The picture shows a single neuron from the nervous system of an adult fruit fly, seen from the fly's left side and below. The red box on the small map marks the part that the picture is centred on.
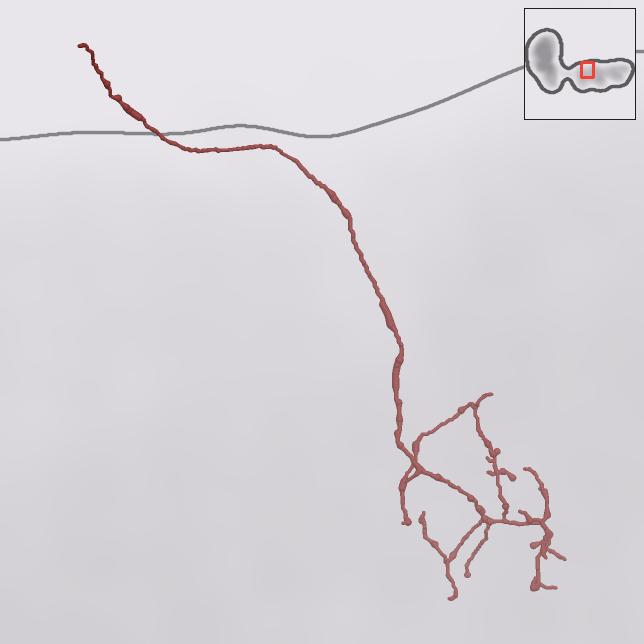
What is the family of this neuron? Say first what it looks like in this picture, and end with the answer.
The drawing shows no cell body. As drawn here it is about as wide as it is tall. Its broad class is sensory neuron entering the nerve cord. Its family is called class mechanosensory tactile.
